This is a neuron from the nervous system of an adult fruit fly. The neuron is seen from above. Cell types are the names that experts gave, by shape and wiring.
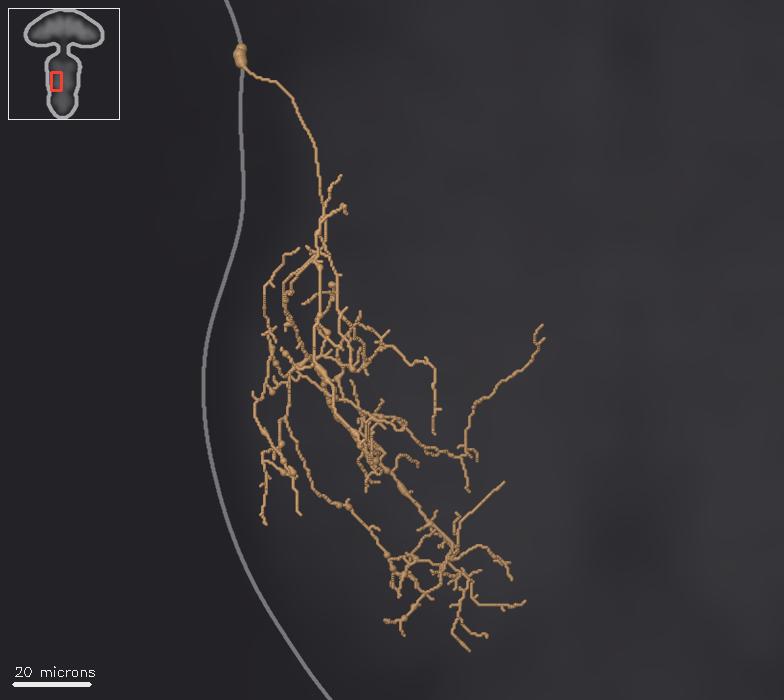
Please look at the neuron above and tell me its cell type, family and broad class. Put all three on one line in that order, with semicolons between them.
IN16B075_a; hemilineage 16B; nerve-cord intrinsic neuron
